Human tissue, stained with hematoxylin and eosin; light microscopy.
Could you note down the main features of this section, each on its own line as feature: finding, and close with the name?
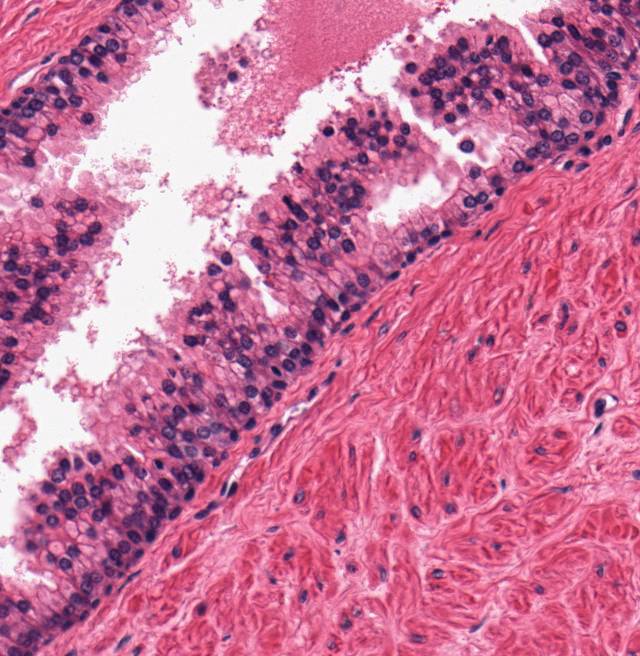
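Arrangement: epithelial band running diagonally from lower left to upper right, lumen above-left, stroma below-right
Epithelium: tall columnar, crowded nuclei at several levels
Stroma: pink smooth muscle bundles in varying directions, lower right
Lumen: pale pink granular material, top centre
Name: prostate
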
